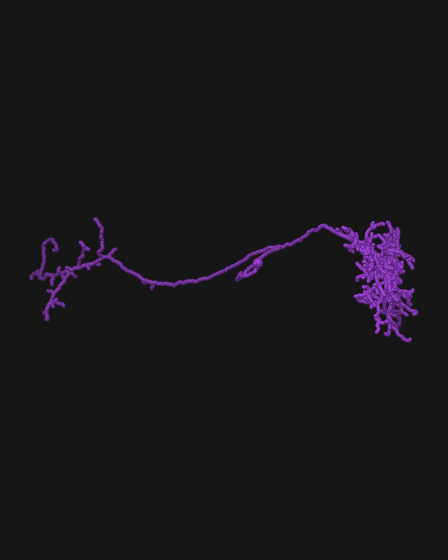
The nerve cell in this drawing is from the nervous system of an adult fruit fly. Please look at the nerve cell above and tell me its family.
LC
